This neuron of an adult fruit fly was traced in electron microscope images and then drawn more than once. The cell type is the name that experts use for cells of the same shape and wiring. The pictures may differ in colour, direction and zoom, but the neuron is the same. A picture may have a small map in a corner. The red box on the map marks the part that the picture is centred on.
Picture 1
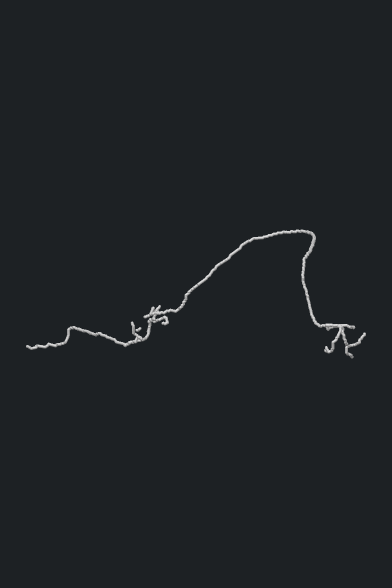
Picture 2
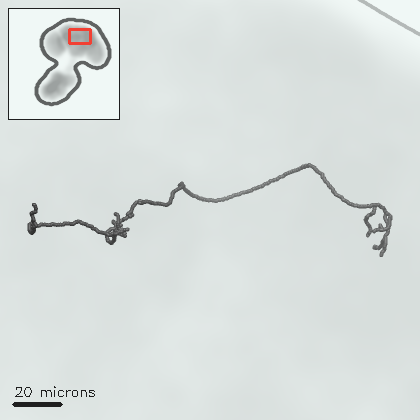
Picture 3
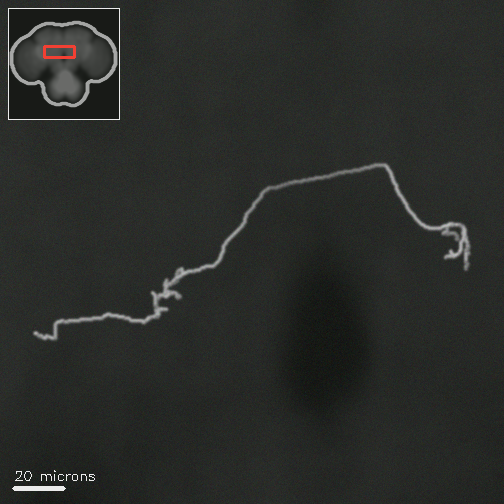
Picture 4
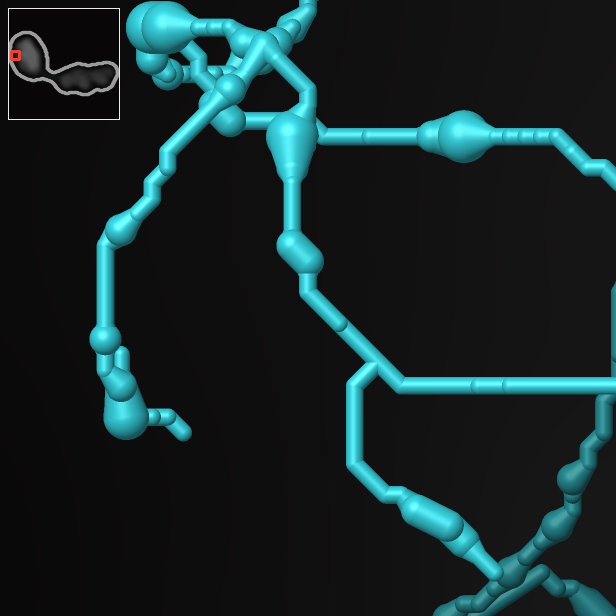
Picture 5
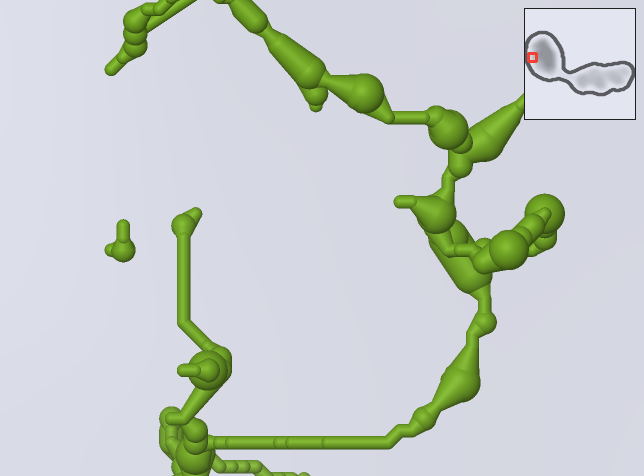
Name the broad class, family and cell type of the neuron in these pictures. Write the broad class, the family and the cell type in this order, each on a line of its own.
sensory neuron entering the brain
class olfactory
ORN_VA6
